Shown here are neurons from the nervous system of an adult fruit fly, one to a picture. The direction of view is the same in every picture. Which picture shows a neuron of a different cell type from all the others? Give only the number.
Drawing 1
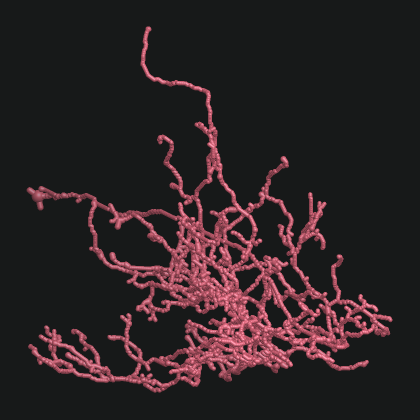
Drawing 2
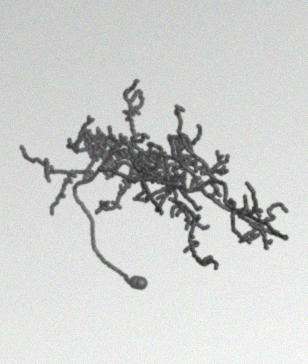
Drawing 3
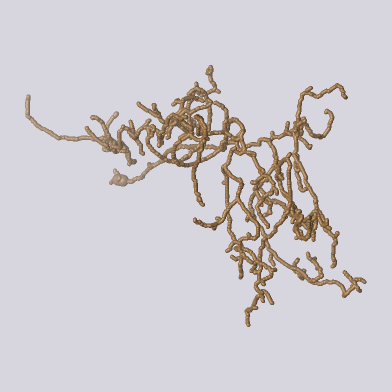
2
